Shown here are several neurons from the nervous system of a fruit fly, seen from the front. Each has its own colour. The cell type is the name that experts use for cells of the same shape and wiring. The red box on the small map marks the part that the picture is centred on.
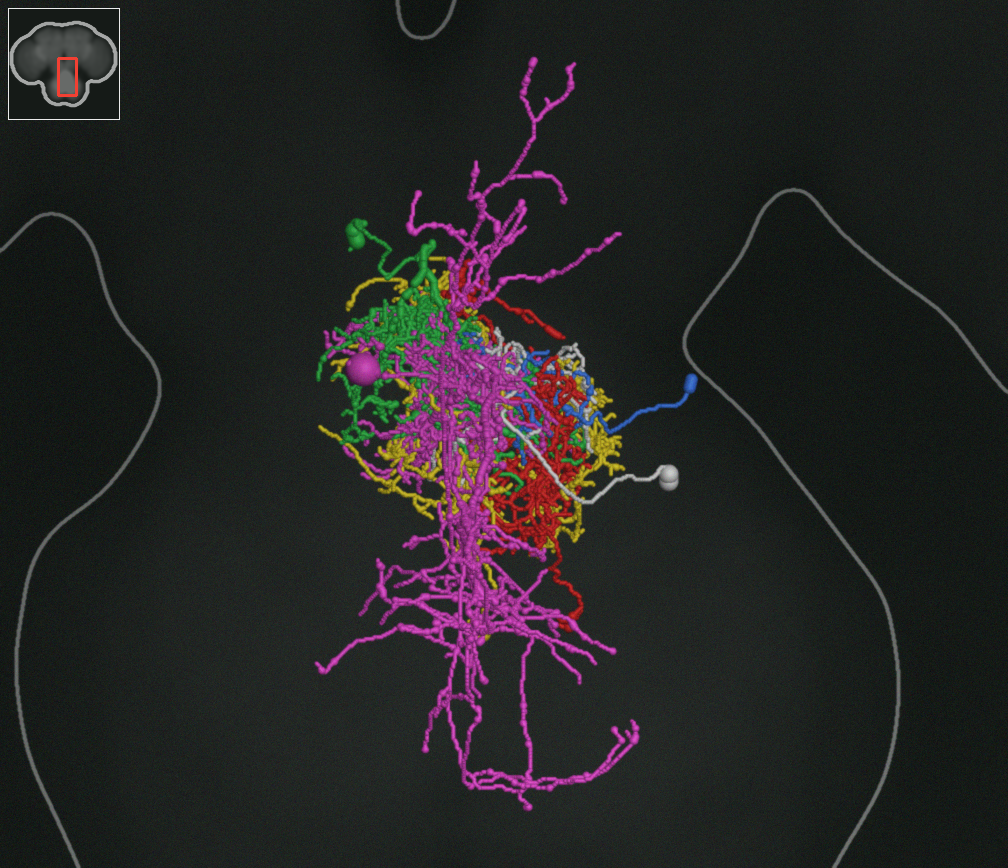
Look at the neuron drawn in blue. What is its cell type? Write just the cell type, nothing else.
INXXX448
